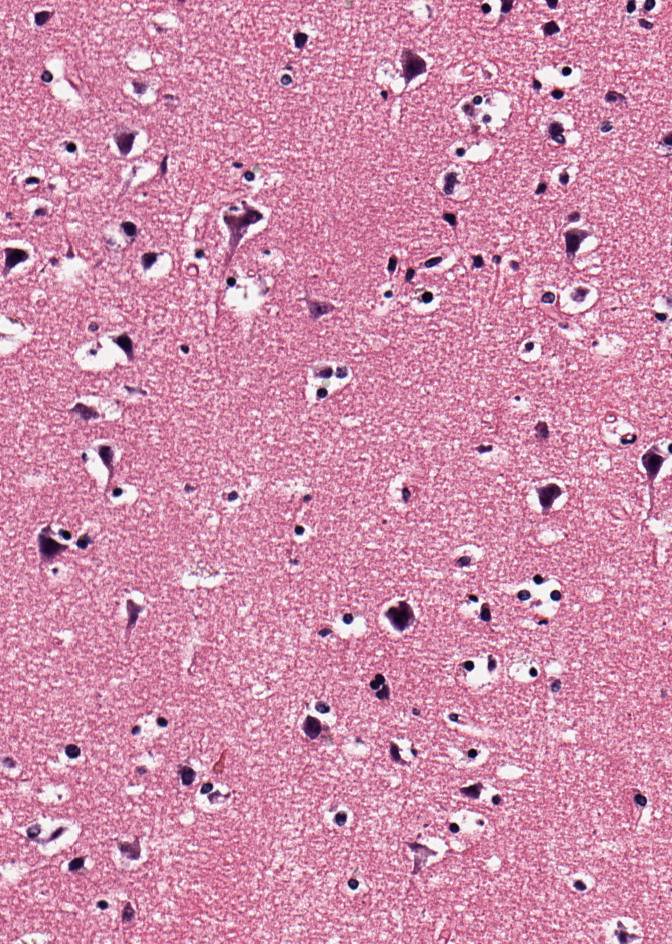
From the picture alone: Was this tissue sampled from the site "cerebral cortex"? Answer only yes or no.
yes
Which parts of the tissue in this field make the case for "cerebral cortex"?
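Look first at the larger neurons in this cerebral cortex: many have triangular cell bodies tapering into a single process at one pole.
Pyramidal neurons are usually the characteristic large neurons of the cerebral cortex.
Those triangular cells fit that.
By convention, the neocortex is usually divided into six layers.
Less in keeping is the arrangement: cell bodies lie singly and in small groups across the field, in no orderly pattern. The larger ones stain a dense dark purple, so nucleus and cytoplasm are hard to separate. Small round dark nuclei with little visible cytoplasm lie close beside many neurons.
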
